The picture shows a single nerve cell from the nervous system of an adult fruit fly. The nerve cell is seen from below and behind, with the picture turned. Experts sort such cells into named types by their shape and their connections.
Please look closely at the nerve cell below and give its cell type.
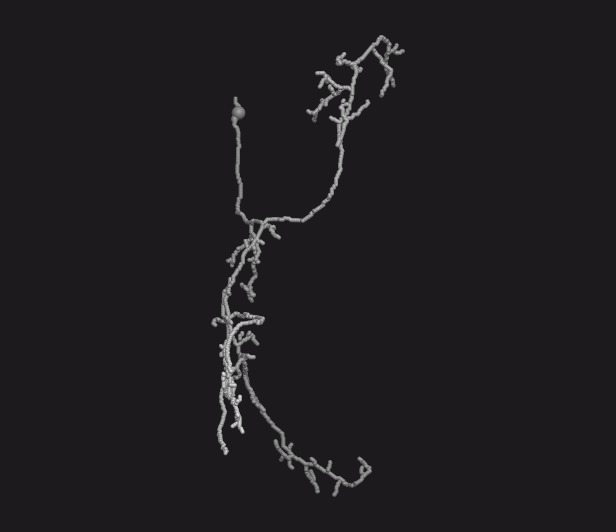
SLP402_a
